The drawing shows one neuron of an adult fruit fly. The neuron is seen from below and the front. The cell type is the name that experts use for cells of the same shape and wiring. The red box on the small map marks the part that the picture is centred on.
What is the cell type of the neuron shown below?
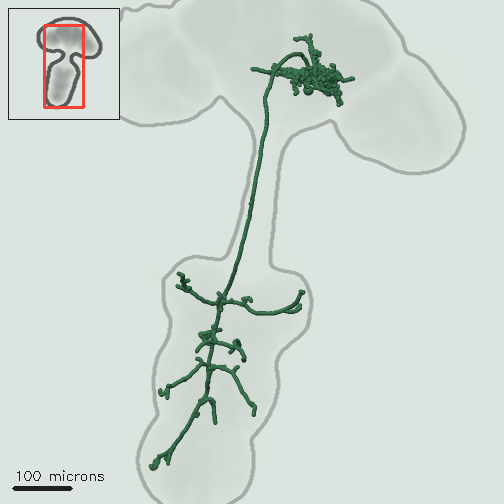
DNp07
